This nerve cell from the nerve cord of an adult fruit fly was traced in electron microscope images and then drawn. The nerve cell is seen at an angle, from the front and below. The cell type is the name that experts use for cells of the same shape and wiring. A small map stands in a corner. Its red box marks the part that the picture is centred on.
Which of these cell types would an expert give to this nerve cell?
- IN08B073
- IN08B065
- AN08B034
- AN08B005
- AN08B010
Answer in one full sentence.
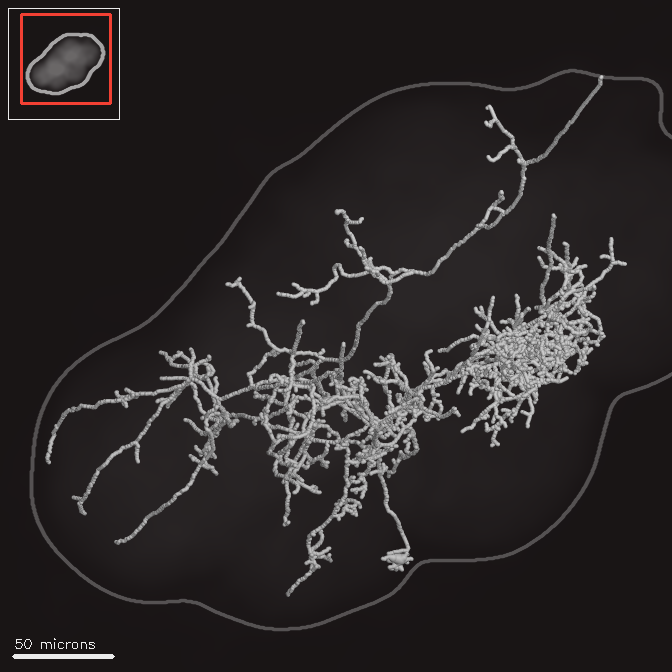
As for cell type, this nerve cell is AN08B005.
